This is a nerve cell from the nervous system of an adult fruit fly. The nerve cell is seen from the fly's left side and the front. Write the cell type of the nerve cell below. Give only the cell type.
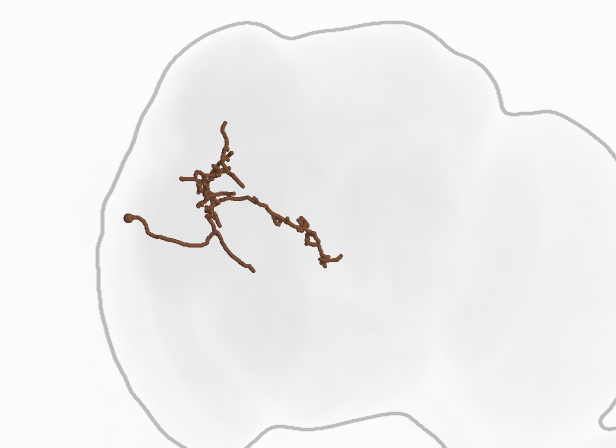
LAL061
